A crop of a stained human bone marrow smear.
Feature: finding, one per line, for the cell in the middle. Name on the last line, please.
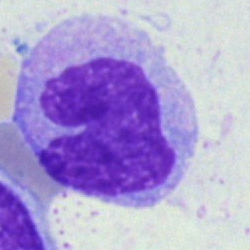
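Nucleus: kidney-shaped, deep notch opening left
Chromatin: dark purple, clumped, small paler spots
Cytoplasm: pale lilac-blue
Granules: fine, pinkish-purple, scattered through cytoplasm
Name: monocyte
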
